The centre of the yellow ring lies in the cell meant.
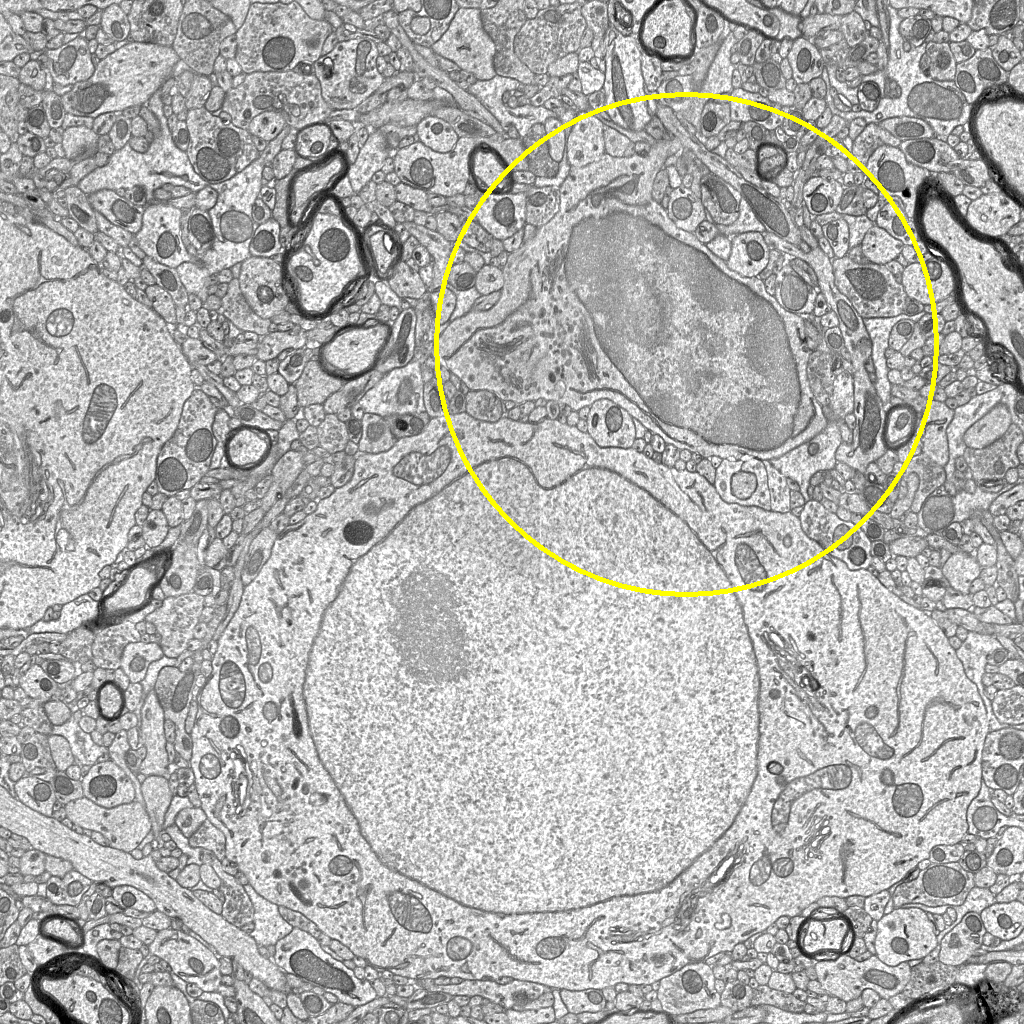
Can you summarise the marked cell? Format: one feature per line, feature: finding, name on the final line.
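Nucleus: elongated oval, long axis upper left to lower right
Position: the whole nucleus sits inside the ring
Envelope: smooth, no deep folds
Golgi: a stack in the widened cytoplasm left of the nucleus
Name: that's a microglial cell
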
